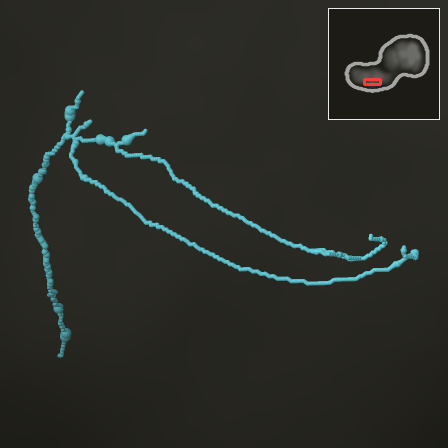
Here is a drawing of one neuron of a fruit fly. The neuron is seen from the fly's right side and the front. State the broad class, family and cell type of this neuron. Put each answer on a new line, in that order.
sensory neuron entering the nerve cord
class mechanosensory tactile
SNta43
